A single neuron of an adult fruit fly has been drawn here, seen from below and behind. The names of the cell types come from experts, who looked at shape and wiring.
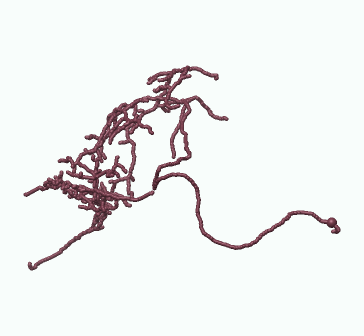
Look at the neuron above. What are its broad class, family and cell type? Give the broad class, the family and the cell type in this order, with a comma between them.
central-brain intrinsic neuron, hemilineage LHa3, LHAV3o1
